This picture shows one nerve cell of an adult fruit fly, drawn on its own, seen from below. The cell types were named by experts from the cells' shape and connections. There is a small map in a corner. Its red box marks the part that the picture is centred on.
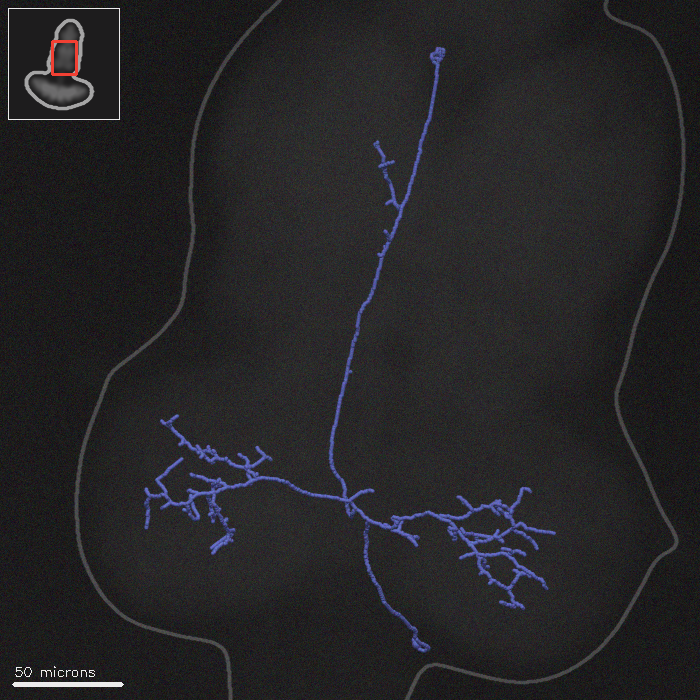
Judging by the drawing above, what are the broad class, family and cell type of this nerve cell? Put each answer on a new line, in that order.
nerve-cord intrinsic neuron
hemilineage 09B
IN09B045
